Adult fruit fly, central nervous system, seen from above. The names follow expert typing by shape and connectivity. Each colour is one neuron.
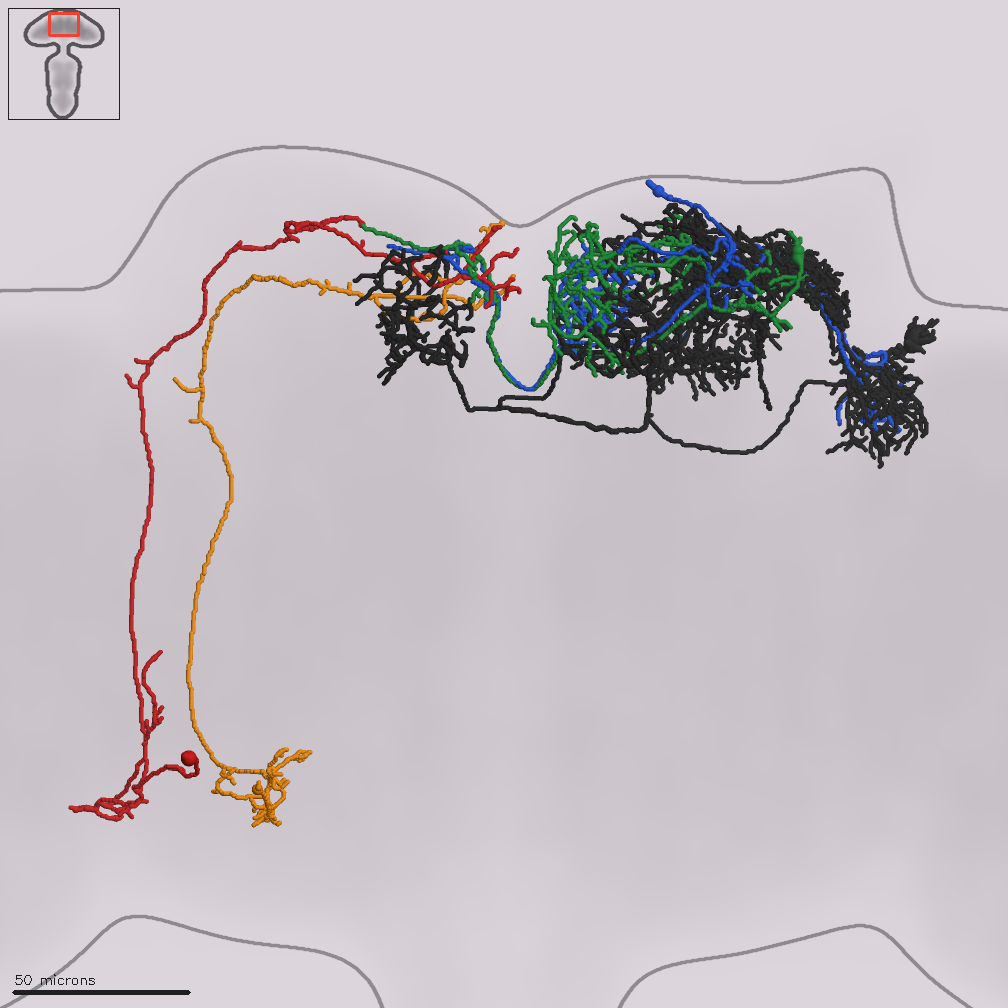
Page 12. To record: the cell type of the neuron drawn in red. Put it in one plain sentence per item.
The cell type is KCg-d.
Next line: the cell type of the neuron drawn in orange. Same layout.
The cell type is KCg-m.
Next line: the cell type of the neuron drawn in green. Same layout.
The cell type is PAM08.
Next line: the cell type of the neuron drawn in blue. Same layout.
The cell type is PAM07.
